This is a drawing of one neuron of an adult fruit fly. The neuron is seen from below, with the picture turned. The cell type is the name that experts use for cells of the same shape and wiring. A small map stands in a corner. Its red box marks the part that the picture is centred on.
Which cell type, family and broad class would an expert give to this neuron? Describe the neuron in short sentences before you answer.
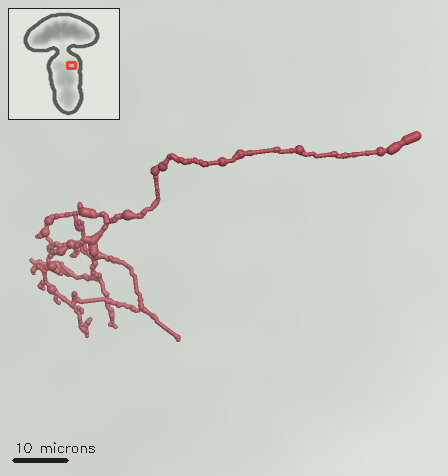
It is in the nerve cord and does not reach the brain. The drawing shows no cell body. From left to right in the picture it spans about 75 microns. Its cell type is LgLG1b. Its family is called class gustatory. Its broad class is sensory neuron entering the nerve cord.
